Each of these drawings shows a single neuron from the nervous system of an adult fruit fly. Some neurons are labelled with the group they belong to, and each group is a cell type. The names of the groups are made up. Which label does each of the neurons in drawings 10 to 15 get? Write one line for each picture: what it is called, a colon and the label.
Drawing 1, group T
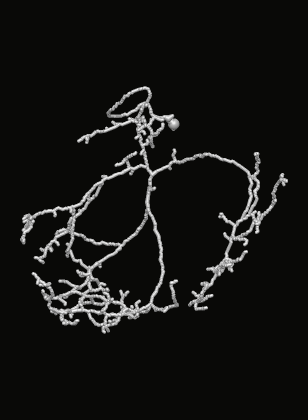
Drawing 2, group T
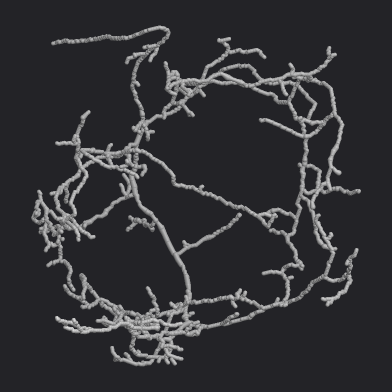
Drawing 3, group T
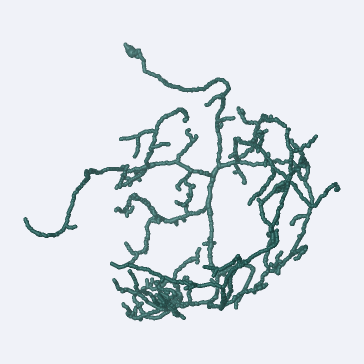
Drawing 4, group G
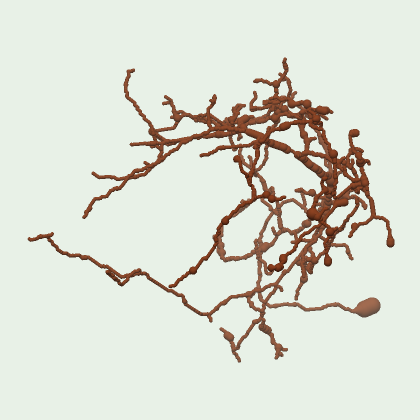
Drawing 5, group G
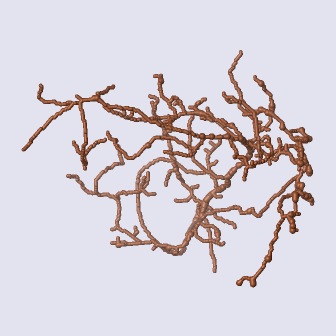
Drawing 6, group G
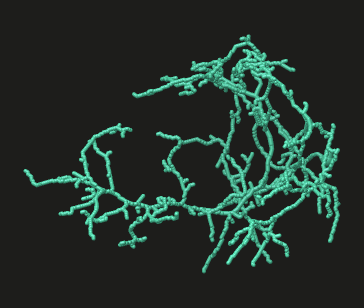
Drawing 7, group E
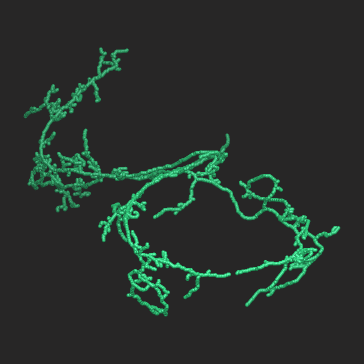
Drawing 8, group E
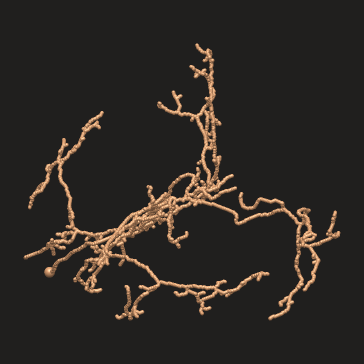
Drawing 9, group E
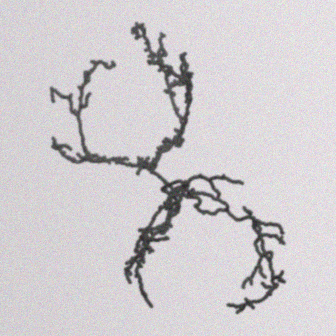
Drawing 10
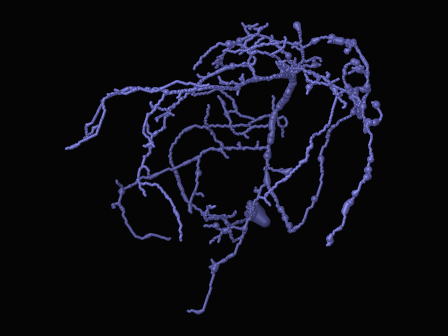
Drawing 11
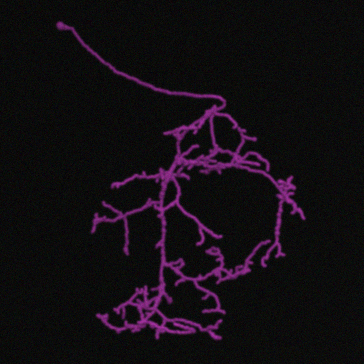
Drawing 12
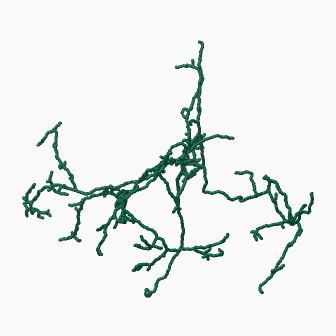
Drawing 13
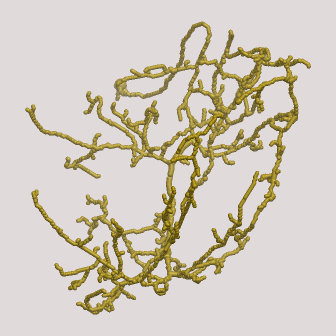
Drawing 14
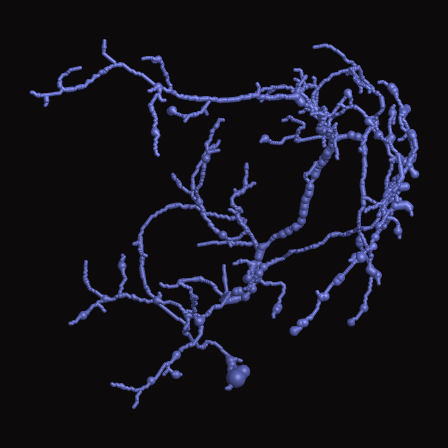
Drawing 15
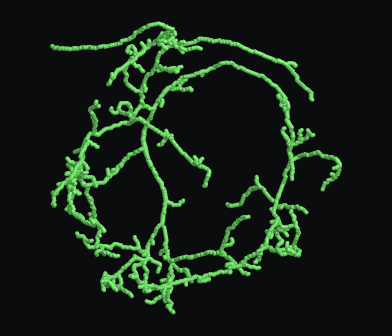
10: group G
11: group T
12: group E
13: group T
14: group G
15: group T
